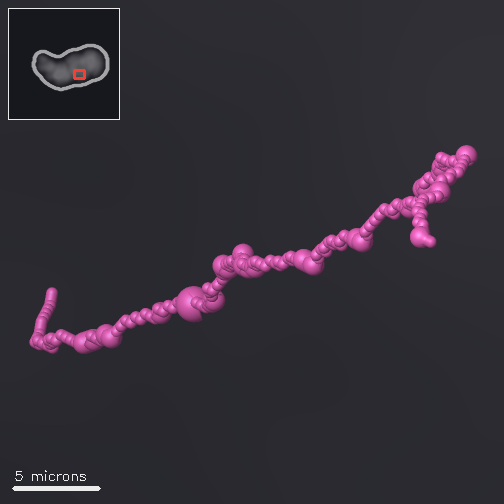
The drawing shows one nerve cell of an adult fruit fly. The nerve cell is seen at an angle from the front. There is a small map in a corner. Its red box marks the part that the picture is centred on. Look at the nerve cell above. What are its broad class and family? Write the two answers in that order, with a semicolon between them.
sensory neuron entering the brain; class mechanosensory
